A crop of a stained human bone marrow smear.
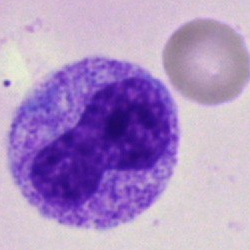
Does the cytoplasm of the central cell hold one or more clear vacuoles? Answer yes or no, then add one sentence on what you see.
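No. No vacuoles are visible in the cytoplasm.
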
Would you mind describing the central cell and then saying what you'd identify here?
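The nucleus is elongated and pinched in near its middle, with its long axis running from lower left to upper right. Its chromatin is dark purple and clumped. Fine purple granules fill the cytoplasm. This cell is a metamyelocyte.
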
